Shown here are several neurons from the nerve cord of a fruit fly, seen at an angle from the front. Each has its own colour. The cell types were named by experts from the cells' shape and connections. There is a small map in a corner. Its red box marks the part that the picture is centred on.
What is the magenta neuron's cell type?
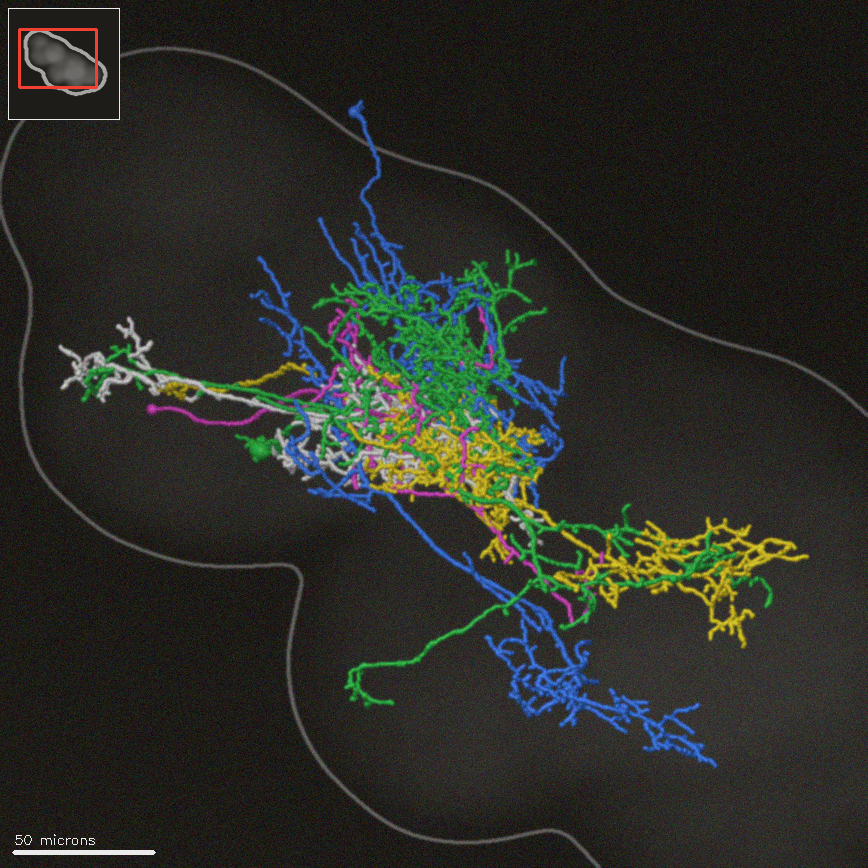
IN05B090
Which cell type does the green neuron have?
IN06B008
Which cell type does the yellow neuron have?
IN05B032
